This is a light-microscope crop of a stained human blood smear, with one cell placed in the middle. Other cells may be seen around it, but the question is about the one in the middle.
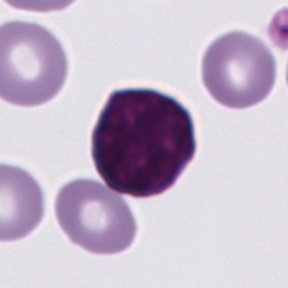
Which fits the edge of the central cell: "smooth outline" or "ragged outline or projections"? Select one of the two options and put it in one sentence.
The outline of the cell is smooth, not rough.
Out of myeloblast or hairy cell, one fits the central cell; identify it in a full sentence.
The cell that lies at the centre of the crop is a myeloblast.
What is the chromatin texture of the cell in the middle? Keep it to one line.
Answer: the chromatin in this nucleus is coarsely clumped.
